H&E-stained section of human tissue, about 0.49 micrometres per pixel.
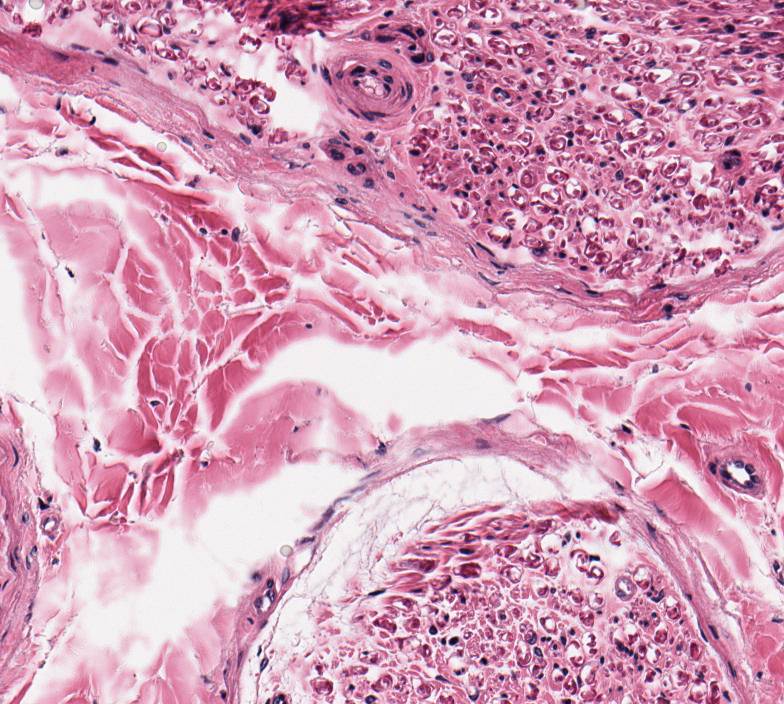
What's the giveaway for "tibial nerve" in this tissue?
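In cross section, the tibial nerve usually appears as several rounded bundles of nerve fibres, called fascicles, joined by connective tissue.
Here, two bundles of fibres lie with connective tissue between them, the fibres cut across as small round profiles, many with a central pink dot inside a clear halo. That intervening tissue consists of broad, deep pink collagen bundles with only sparse scattered nuclei. A thin layered sheath of flattened cells with elongated nuclei encloses the lower bundle. At the top centre, at the edge of the upper bundle, lies a small thick-walled vessel with a narrow lumen.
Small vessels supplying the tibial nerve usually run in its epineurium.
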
